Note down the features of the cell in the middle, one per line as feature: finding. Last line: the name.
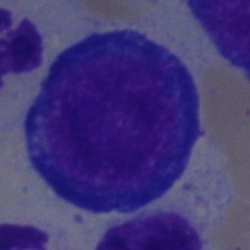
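Outline: round
Chromatin: fine, evenly spread
Cytoplasm: only a thin rim around the nucleus
Cytoplasm colour: deep blue
Name: proerythroblast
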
